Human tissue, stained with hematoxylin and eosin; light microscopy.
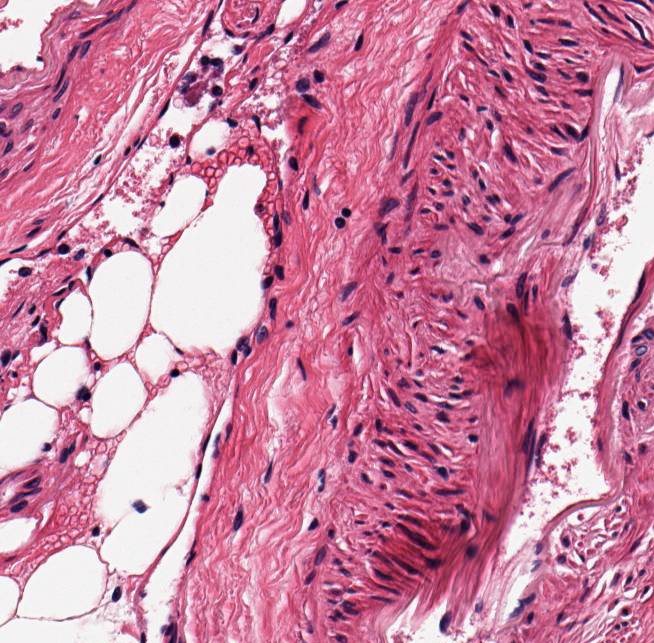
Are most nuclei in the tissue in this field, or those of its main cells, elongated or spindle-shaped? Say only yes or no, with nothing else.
Yes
